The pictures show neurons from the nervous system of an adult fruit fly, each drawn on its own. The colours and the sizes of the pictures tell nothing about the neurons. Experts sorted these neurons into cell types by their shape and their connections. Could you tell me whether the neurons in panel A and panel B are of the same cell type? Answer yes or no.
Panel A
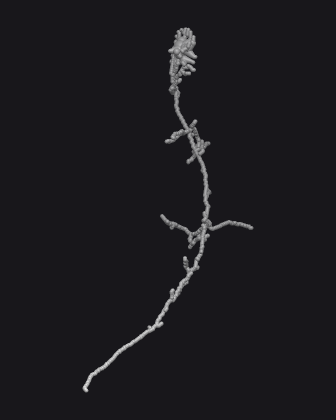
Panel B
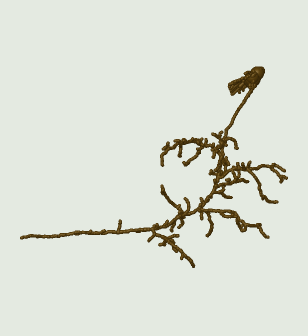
yes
